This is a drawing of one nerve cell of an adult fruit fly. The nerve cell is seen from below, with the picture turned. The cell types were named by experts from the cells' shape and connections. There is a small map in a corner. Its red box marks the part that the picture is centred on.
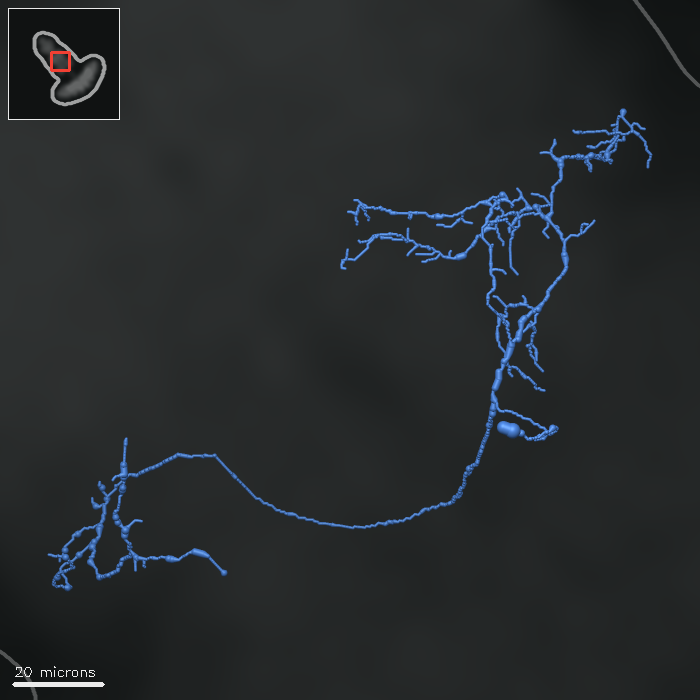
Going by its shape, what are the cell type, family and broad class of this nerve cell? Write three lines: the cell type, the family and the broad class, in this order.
IN06B078
hemilineage 06B
nerve-cord intrinsic neuron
